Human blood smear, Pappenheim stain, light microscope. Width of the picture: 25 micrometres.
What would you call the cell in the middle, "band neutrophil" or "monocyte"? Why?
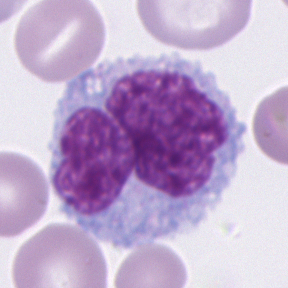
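This is a monocyte. First, the cytoplasm: pale greyish blue, with only a fine, dusty stippling and no coarse coloured granules. Second, its layout: the band of cytoplasm is widest below the nucleus, and a few small clear spots lie at the upper left of the cell. Third, the measurements: the cell is about 17 micrometres across, and the nucleus, about 16 by 12 micrometres, fills about 60% of the cell's area.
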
